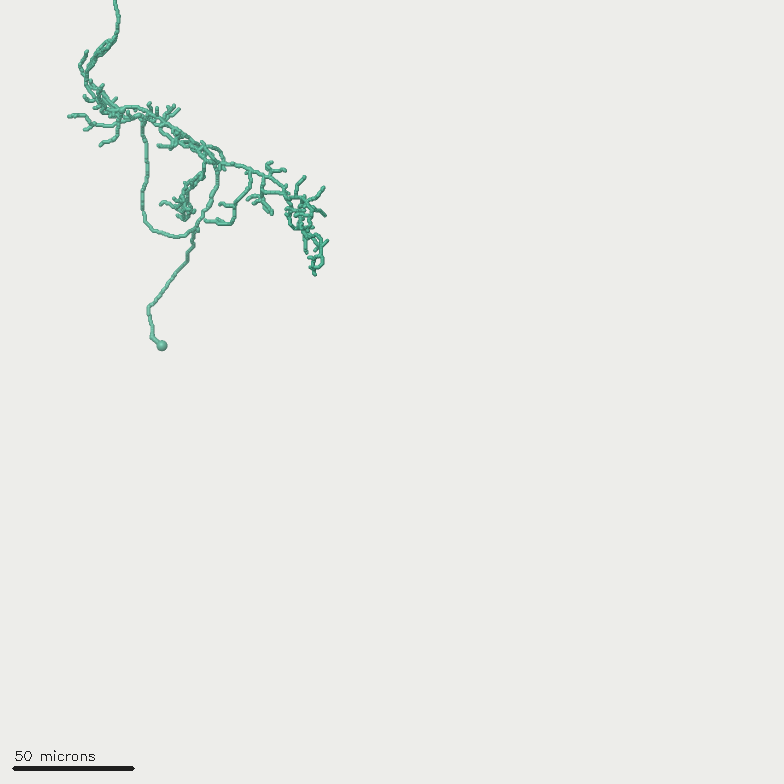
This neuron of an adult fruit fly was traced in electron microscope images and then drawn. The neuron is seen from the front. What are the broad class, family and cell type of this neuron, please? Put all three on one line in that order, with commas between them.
central-brain intrinsic neuron, hemilineage VPNp&v1_ventral, PLP182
